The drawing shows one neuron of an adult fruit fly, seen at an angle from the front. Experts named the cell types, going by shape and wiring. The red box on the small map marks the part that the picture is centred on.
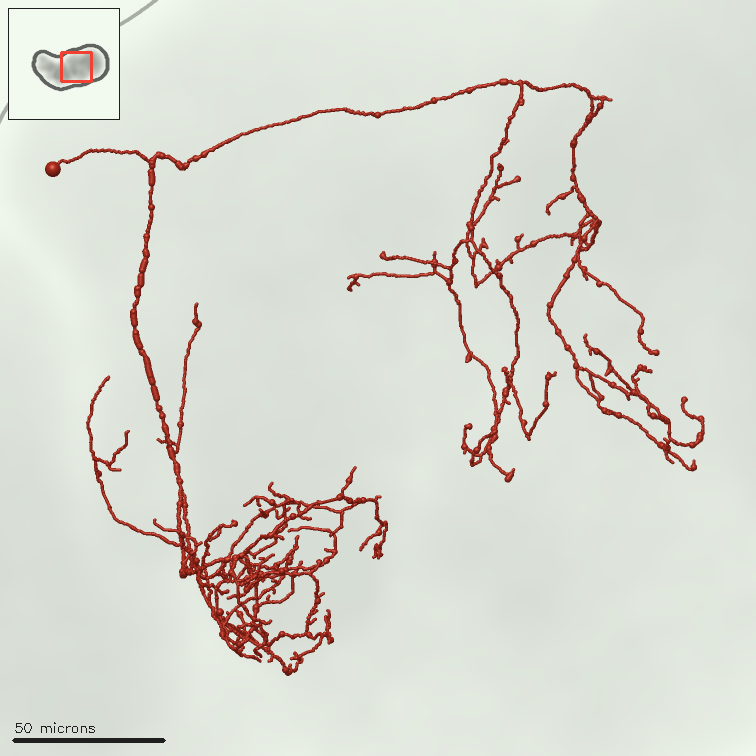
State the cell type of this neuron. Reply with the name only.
AVLP470_a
